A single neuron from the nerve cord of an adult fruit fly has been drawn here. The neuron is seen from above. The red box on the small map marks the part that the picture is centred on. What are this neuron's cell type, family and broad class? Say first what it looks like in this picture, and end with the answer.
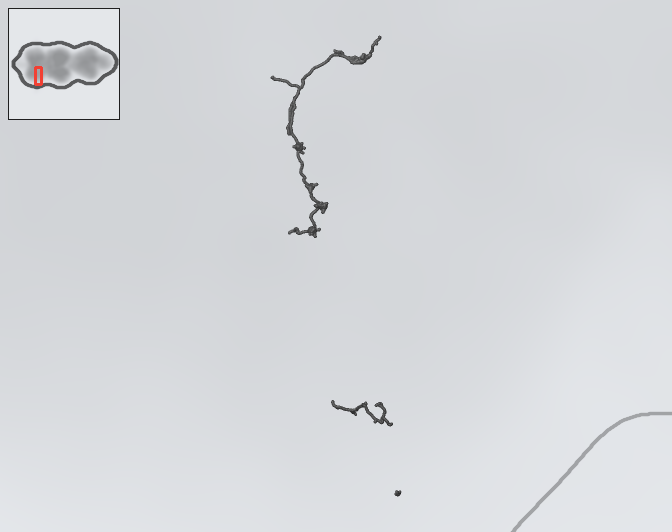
The drawing shows no cell body. In this view it is more than twice as tall as it is wide. Its cell type is IN20A.22A092. The family is hemilineage 20A.22A. It is a nerve-cord intrinsic neuron.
